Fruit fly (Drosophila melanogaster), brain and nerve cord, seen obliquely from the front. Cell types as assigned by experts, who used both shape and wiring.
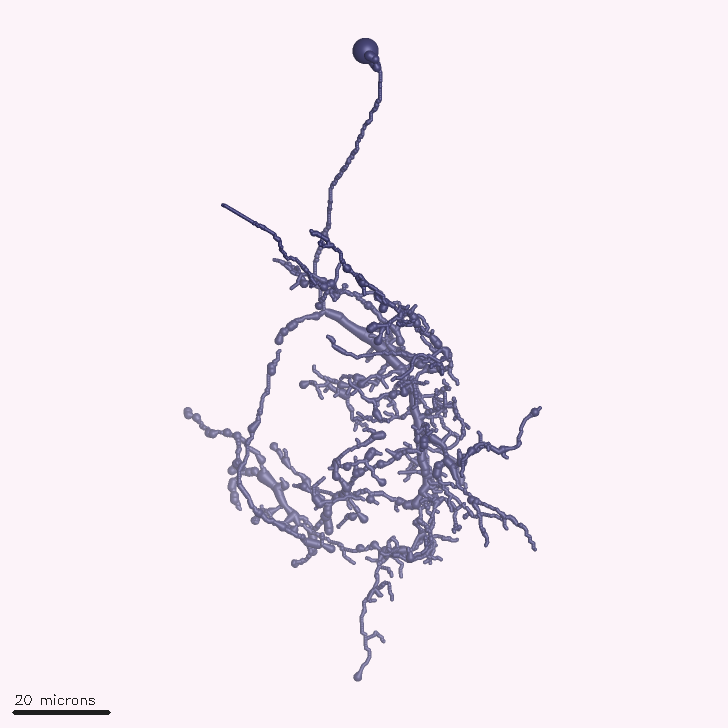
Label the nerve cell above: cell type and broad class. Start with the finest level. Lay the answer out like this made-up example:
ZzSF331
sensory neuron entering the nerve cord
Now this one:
IB033
central-brain intrinsic neuron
